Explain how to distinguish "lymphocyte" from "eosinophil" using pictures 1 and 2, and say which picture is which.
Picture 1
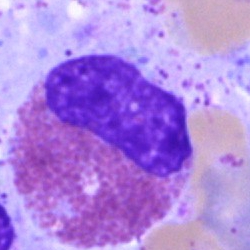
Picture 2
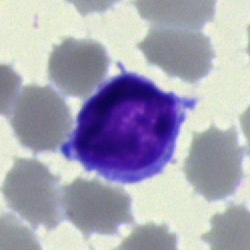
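Picture 1: eosinophil. Picture 2: lymphocyte. Cytoplasm: abundant in picture 1, filling a broad area below and left of the nucleus; only a thin rim around the nucleus in picture 2.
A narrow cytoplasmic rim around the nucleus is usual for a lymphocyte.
Nucleus: off-centre toward the upper right in picture 1, chromatin deep purple; in picture 2, chromatin dark and dense, with a paler mottled patch near the centre.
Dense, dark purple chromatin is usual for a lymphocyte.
Picture 2 cytoplasm deep blue, no granules visible. Outline: roughly round in picture 1; roughly oval with a slightly uneven edge in picture 2, small blunt cytoplasmic projections at upper right and lower left. Picture 1: pale red cells against its right side.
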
